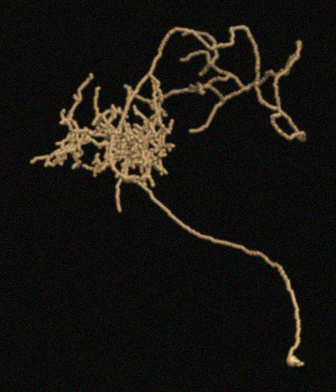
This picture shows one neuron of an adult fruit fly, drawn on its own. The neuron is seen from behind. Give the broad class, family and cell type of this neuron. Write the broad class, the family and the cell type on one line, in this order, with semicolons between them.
nerve-cord intrinsic neuron; hemilineage 06A; IN06A073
